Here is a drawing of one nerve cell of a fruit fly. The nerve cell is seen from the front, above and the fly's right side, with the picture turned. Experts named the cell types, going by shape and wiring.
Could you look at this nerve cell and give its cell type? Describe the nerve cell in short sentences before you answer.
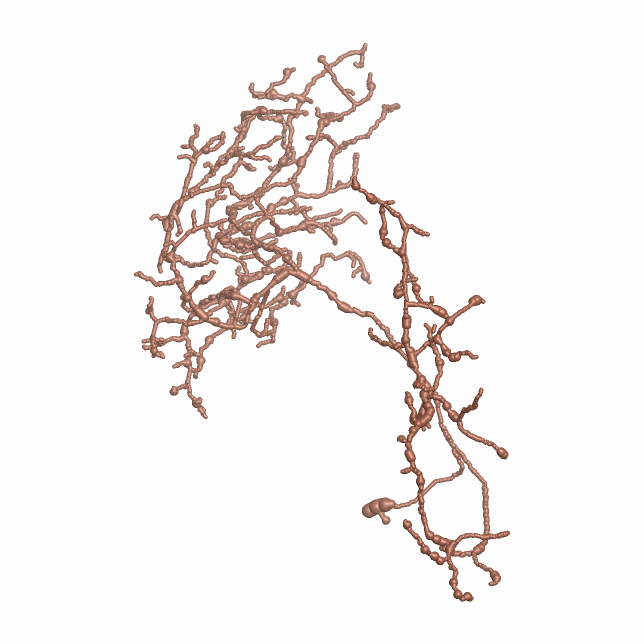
The cell body can be seen at the bottom of the picture. Dozens of branch ends can be seen. Its broad class is visual projection neuron. It is of cell type LT73.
